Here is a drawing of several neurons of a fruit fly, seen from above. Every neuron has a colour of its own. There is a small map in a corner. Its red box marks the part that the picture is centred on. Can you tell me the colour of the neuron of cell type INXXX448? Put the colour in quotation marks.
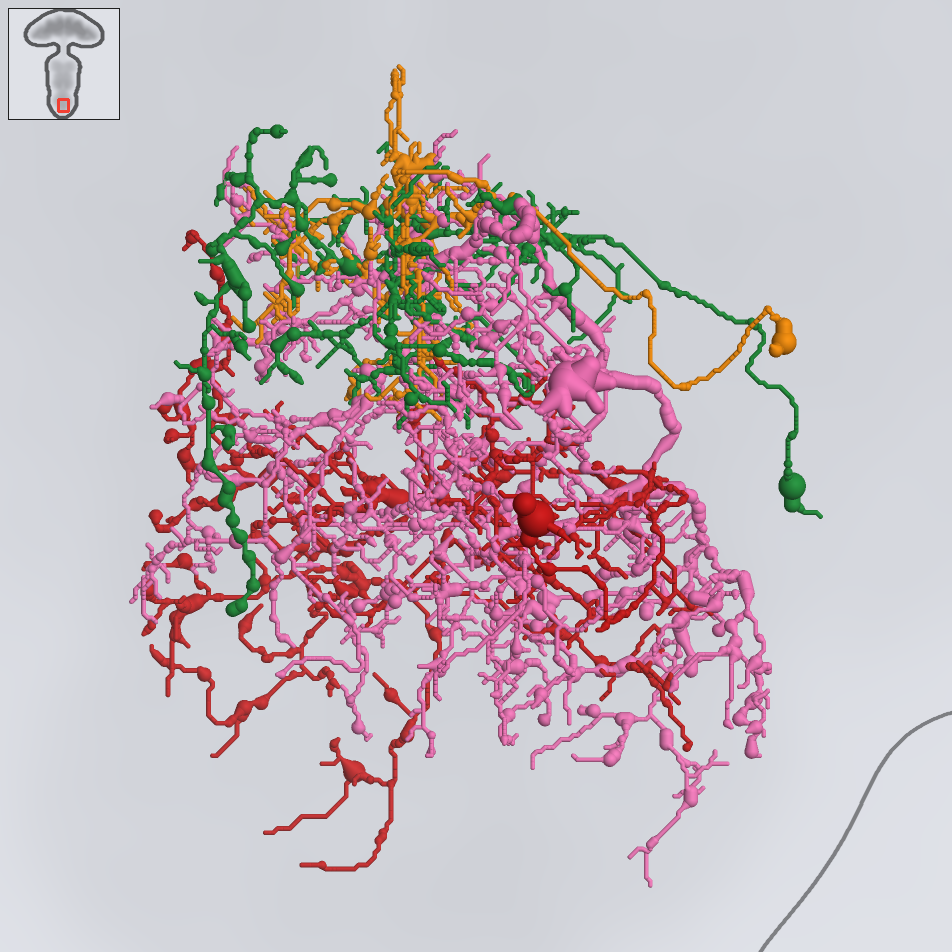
"orange"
